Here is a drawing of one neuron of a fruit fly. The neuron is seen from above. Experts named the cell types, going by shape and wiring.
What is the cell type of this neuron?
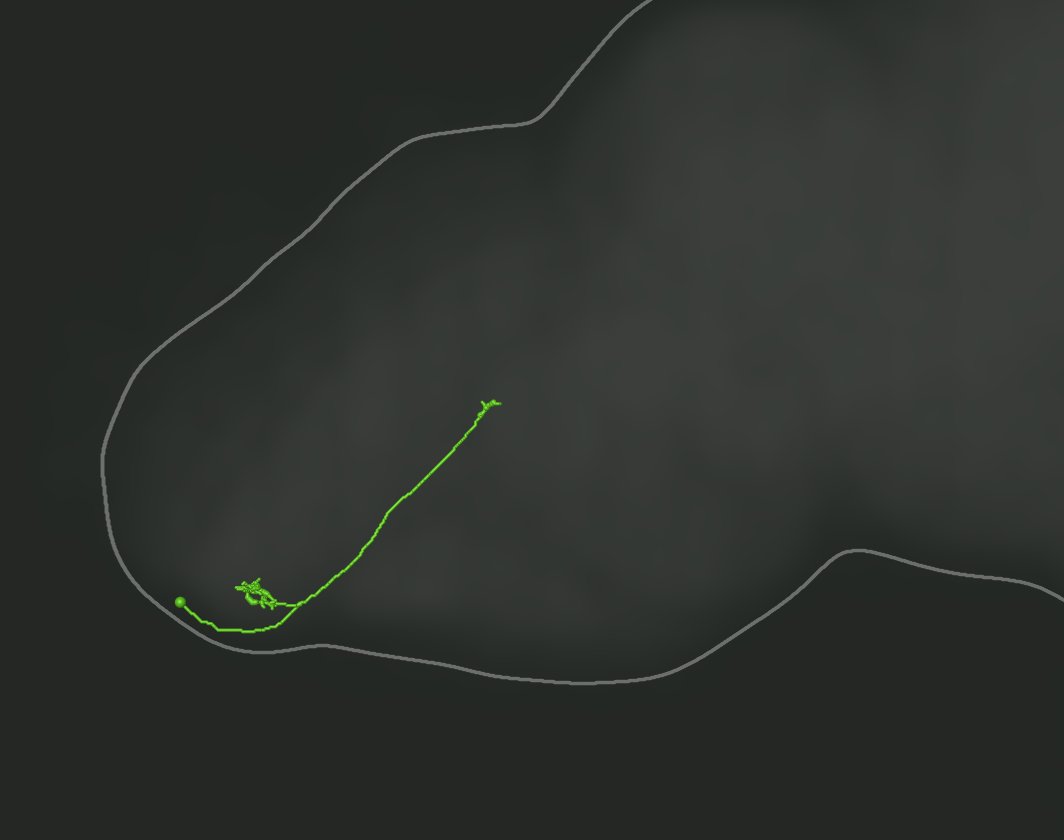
T3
